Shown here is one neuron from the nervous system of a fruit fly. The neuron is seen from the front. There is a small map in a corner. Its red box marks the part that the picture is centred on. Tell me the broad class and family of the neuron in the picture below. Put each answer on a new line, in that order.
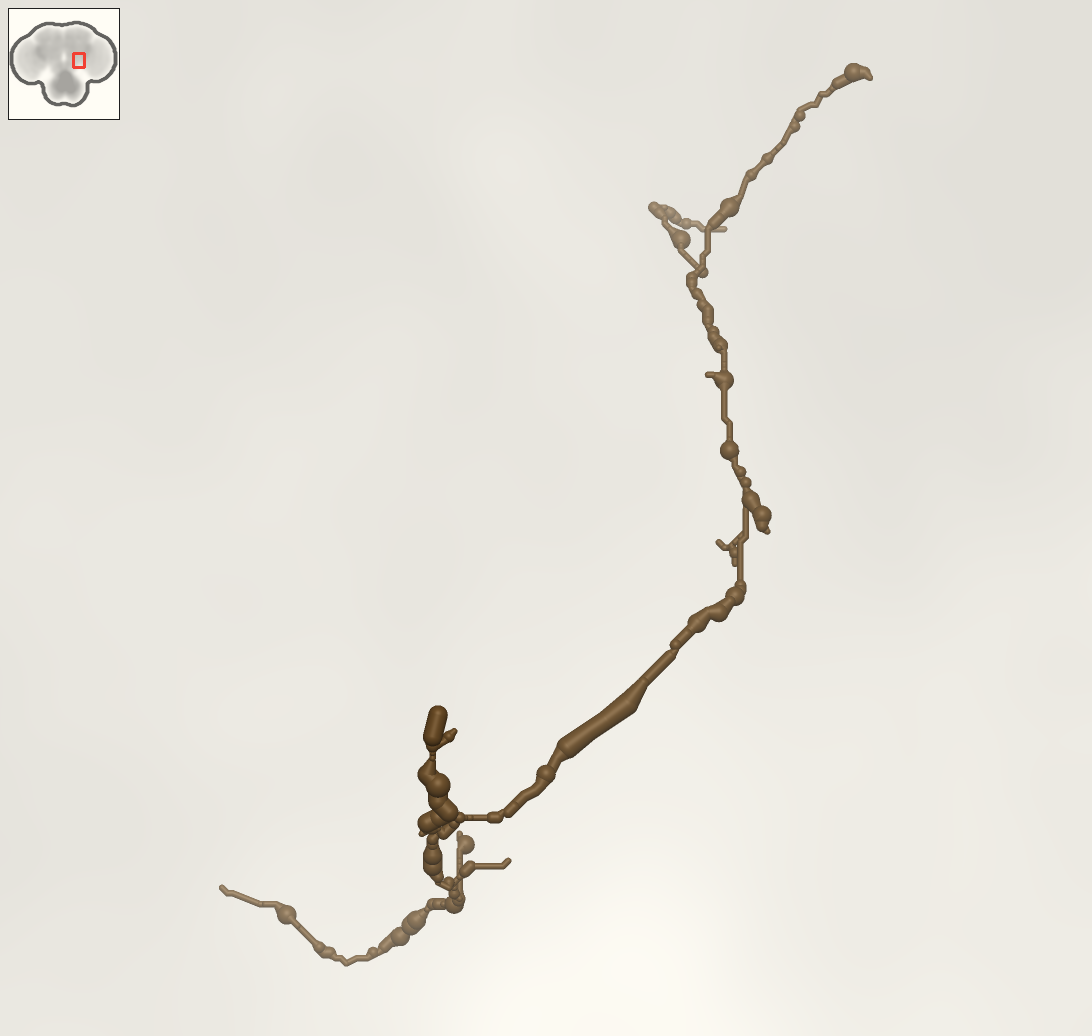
sensory neuron entering the brain
class mechanosensory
